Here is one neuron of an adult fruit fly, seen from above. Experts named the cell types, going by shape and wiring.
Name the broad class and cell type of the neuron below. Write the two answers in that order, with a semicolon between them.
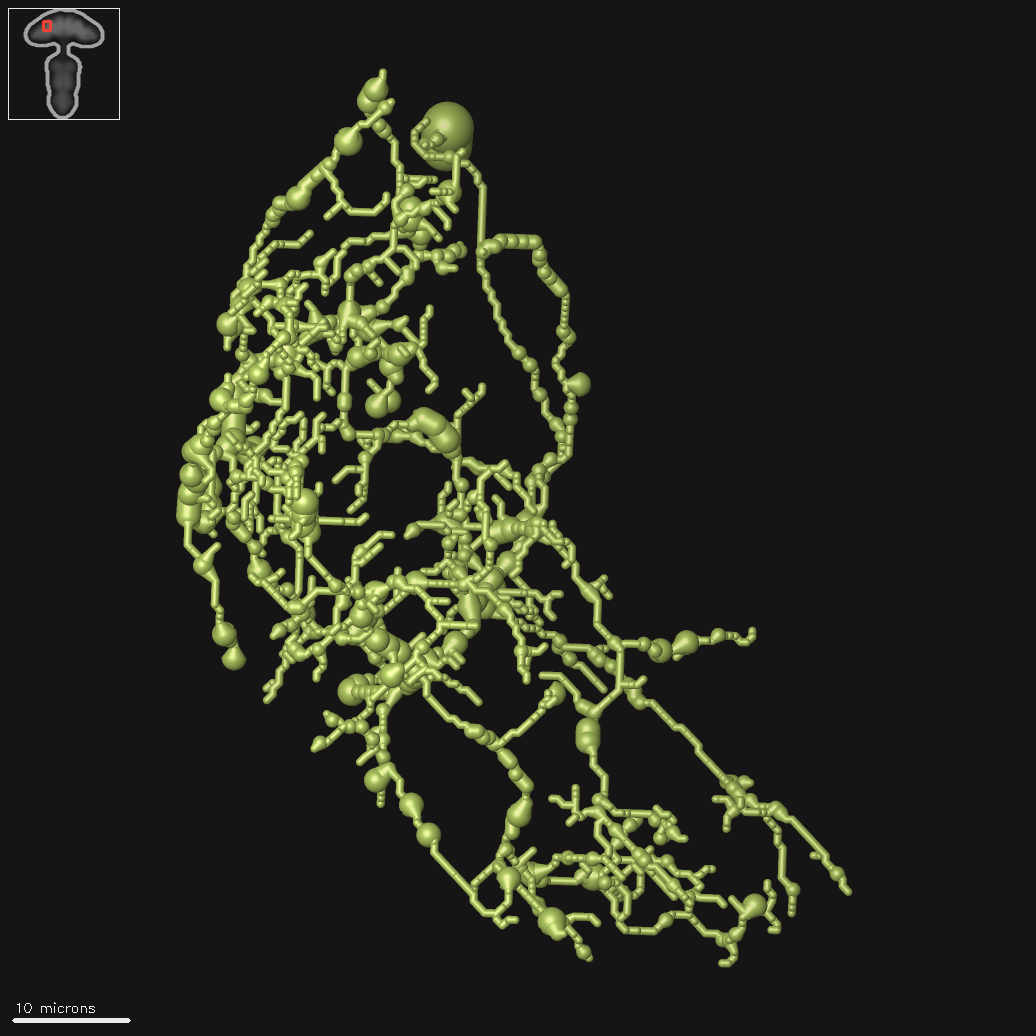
central-brain intrinsic neuron; CB1099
